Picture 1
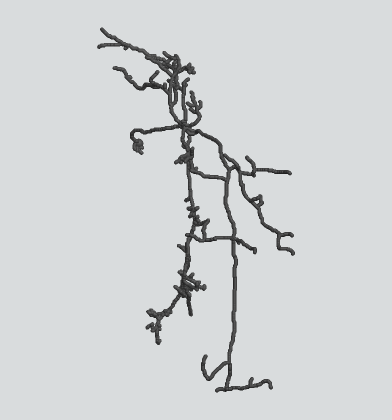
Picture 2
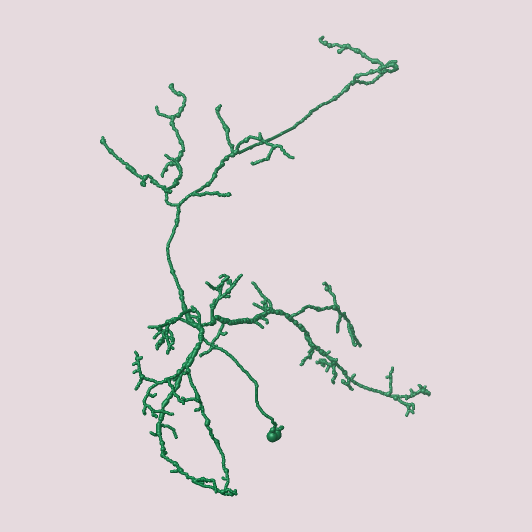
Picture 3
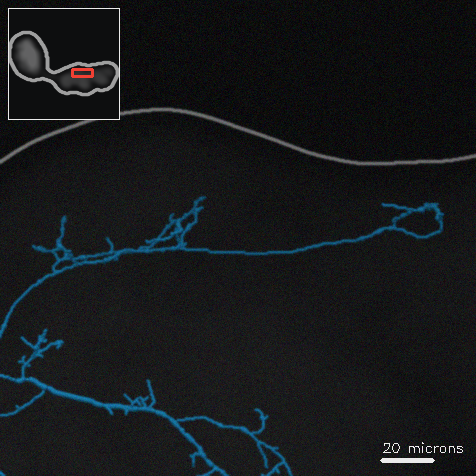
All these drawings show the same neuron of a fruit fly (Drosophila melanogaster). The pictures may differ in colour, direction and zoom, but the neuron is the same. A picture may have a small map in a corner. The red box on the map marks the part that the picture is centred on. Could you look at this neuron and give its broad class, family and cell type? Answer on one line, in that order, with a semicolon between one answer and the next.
nerve-cord intrinsic neuron; hemilineage 12A; IN12A036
